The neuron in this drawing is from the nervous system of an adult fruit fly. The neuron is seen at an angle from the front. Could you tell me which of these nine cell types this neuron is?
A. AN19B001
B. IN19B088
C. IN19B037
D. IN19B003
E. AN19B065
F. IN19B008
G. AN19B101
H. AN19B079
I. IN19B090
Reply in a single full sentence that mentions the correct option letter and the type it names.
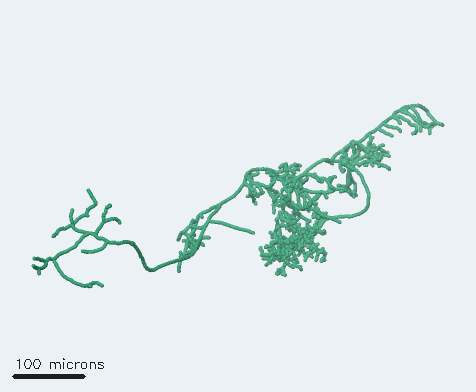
Cell type AN19B001, option A, is the one the neuron has.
